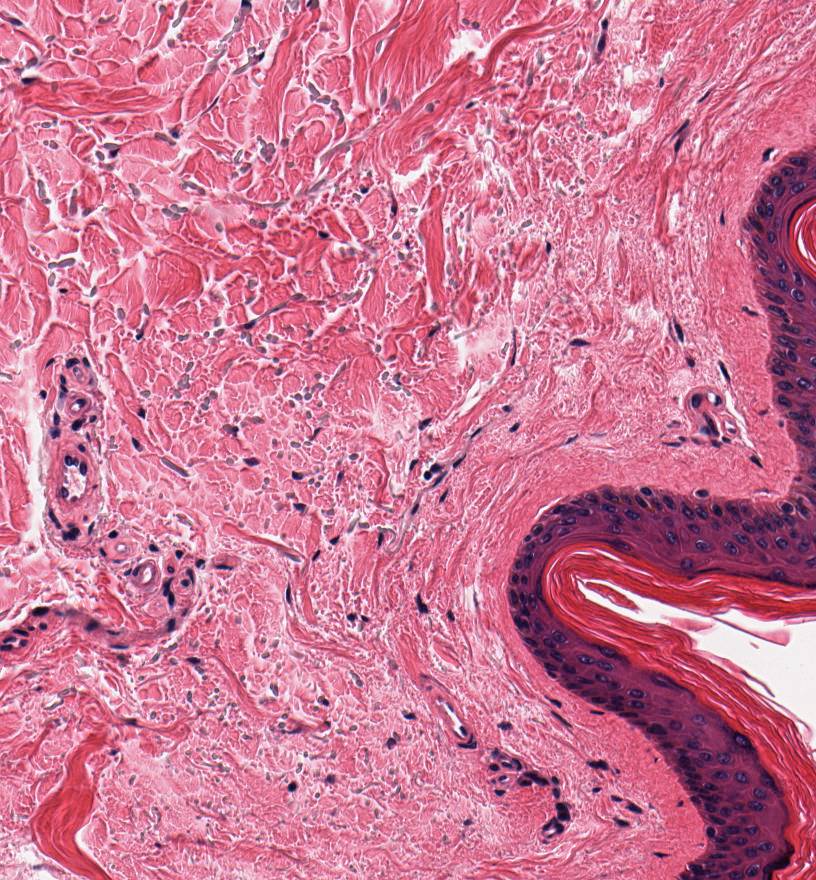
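Skin of the lower leg (H&E). A stratified squamous epithelium runs down the right edge; fibrous stroma fills the left and centre. The epithelial base meets the stroma along a smooth line without rete ridges. Adjacent collagen fibres run parallel to its surface.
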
